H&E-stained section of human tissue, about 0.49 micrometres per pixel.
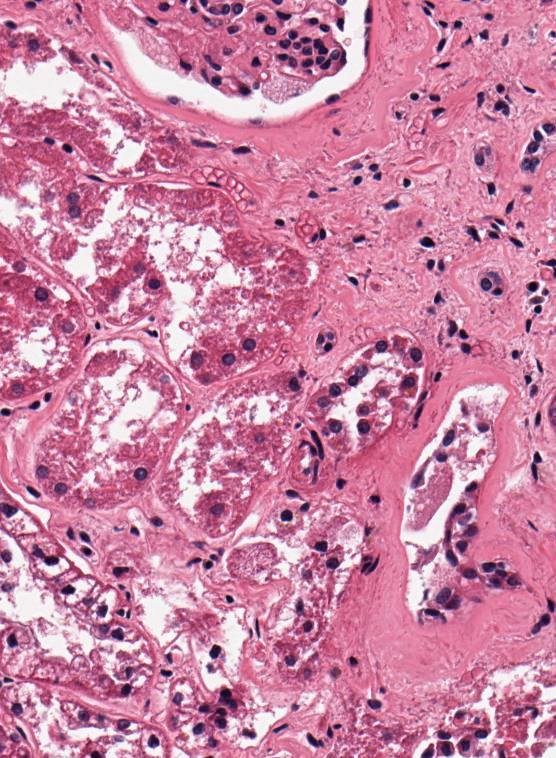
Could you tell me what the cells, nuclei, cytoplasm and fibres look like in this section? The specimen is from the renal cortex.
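Closely packed tubular units take up the left half of the field, and looser stroma sits in the upper right. Those left-sided tubules are lined by cells with plenty of granular eosinophilic cytoplasm and small, round, dark nuclei. Their cytoplasm is broken up by many irregular clear spaces.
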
